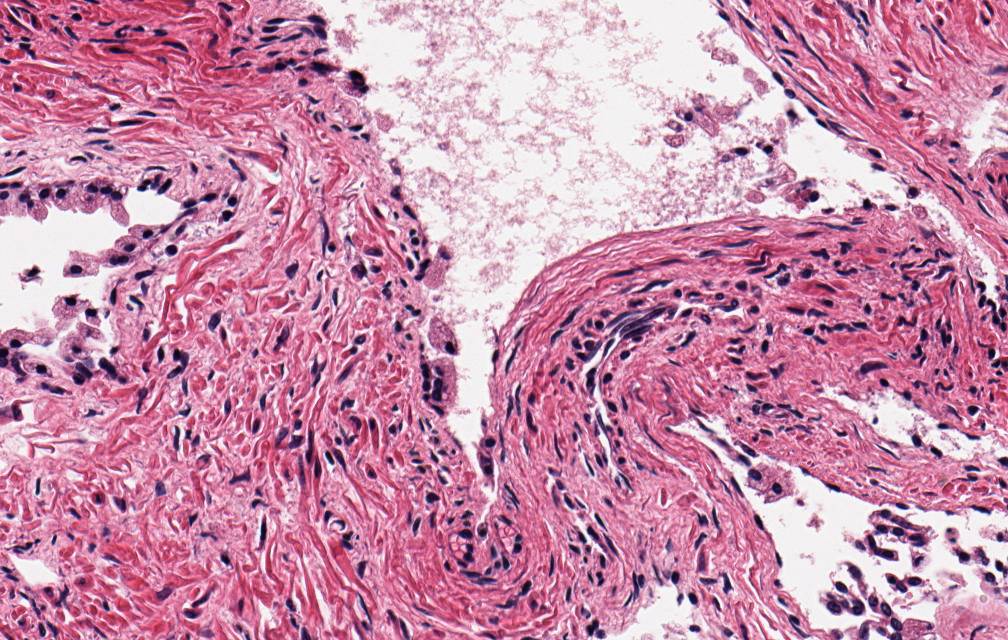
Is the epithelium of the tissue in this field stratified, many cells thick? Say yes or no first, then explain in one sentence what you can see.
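No. Small spaces at the upper and middle left edge are lined by a single layer of cuboidal cells with round dark nuclei.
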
